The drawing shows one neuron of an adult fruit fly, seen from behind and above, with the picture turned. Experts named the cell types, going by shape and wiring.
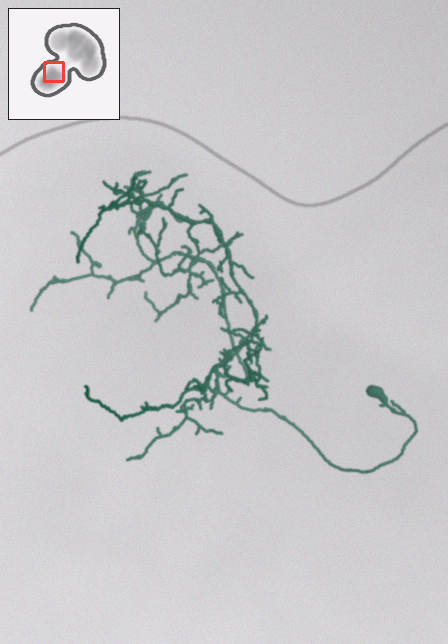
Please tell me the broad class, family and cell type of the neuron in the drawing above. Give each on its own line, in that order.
nerve-cord intrinsic neuron
hemilineage 01A
IN01A063_a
